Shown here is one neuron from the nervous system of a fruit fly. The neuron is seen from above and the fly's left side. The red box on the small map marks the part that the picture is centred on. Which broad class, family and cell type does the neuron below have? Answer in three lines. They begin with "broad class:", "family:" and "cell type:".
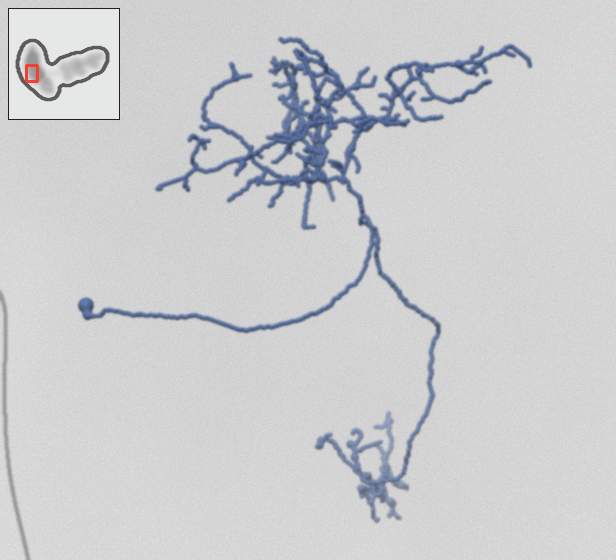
broad class: central-brain intrinsic neuron
family: hemilineage CREa2_ventral
cell type: CRE018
